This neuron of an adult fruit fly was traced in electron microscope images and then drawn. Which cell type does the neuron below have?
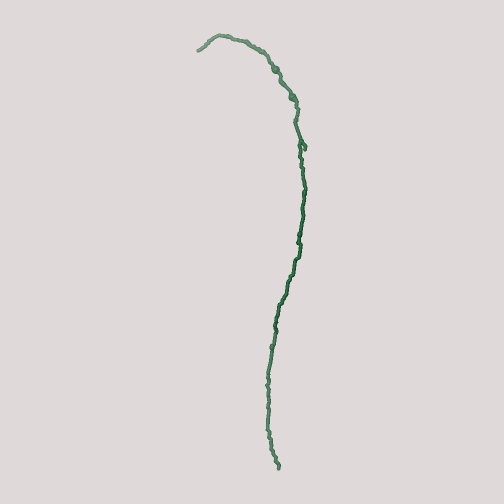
SNta31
